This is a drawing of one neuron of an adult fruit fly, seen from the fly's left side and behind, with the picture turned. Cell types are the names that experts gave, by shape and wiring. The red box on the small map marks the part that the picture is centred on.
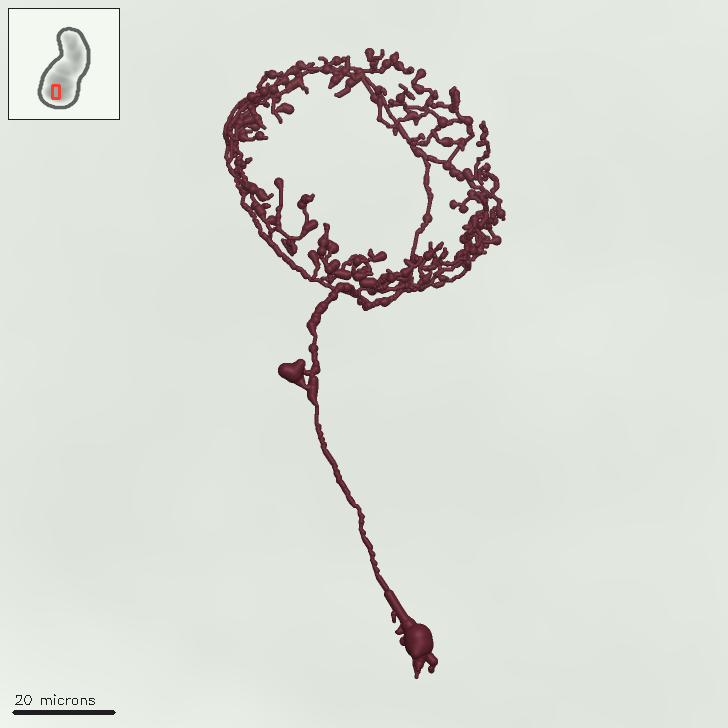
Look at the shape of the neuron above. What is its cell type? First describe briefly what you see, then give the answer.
The cell body is at the bottom of the picture. From top to bottom in the picture it spans about 130 microns. The picture shows dozens of branch ends. Its broad class is central-brain intrinsic neuron. The cell type is ER4d.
